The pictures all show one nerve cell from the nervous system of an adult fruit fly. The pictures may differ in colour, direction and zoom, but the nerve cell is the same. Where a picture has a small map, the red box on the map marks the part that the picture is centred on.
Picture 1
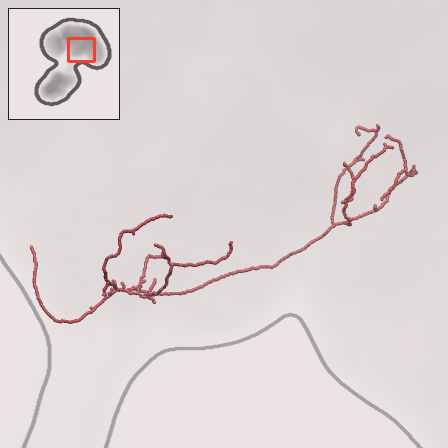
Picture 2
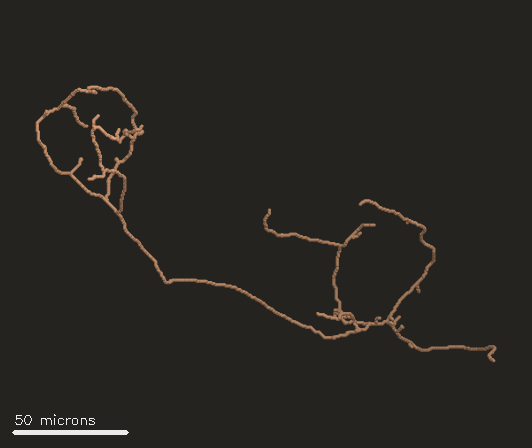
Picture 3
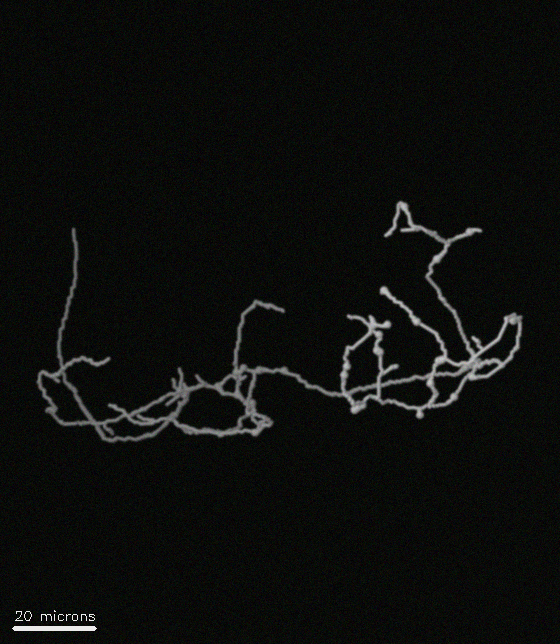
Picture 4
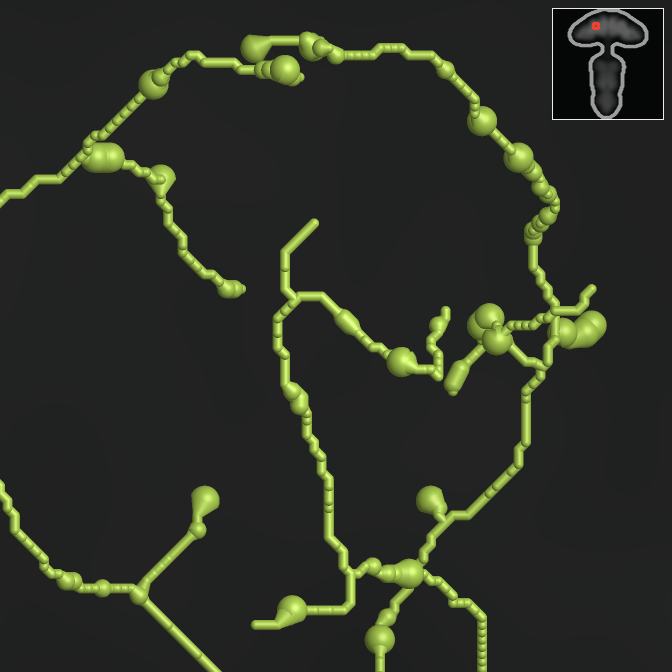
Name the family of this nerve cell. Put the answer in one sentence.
The family is hemilineage LB19.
